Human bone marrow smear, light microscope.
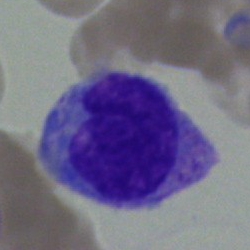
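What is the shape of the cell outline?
Oval, with a tapered point on the right side.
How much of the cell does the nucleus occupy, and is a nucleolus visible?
The nucleus fills most of the cell, and no distinct nucleolus is visible.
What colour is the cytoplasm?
Blue.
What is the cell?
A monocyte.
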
